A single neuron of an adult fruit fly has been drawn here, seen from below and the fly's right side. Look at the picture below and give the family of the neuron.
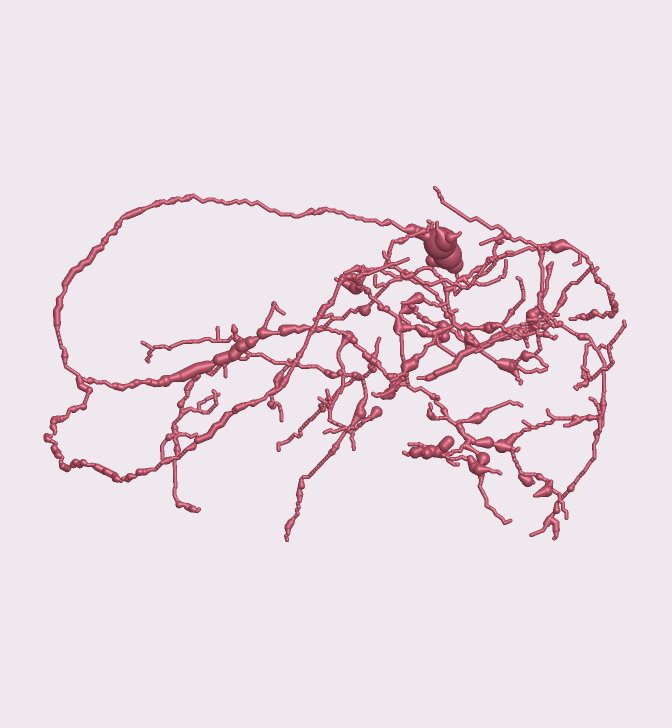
hemilineage SMPpd1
